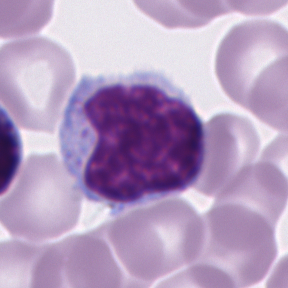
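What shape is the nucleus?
Kidney-shaped, with a notch on its left side.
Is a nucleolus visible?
No, none can be seen.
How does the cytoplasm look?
It holds no coarse coloured granules, and its edge is finely ragged along the top and left.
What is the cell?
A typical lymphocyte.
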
